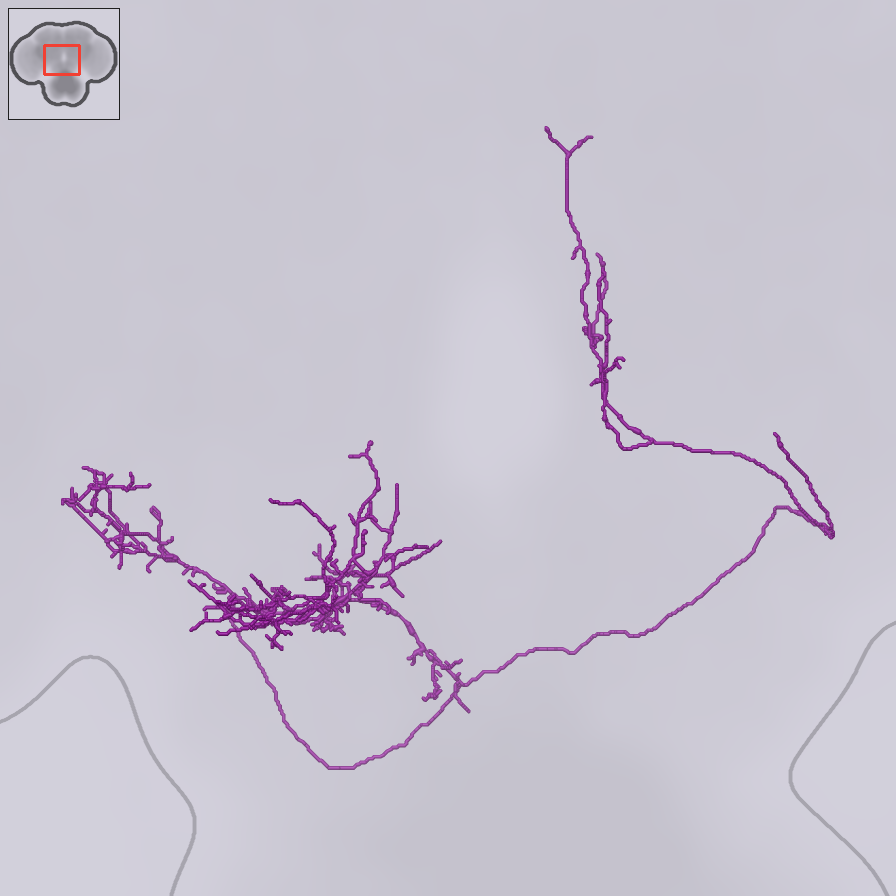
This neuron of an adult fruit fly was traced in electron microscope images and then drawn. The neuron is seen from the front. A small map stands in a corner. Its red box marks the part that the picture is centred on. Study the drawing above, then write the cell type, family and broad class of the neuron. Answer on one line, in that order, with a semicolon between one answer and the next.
AMMC036; hemilineage LB19; central-brain intrinsic neuron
